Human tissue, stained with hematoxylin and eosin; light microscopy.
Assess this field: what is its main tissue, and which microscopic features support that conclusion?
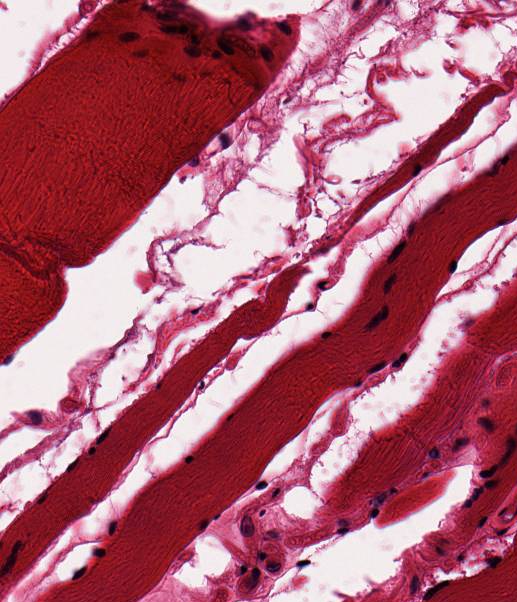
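The field chiefly shows skeletal muscle. On stain: the muscle fibres have dense, deeply red-staining cytoplasm.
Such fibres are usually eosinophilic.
On nuclei: dark, elongated and lying along the fibre edges.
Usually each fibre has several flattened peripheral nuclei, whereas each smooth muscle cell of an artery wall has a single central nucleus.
On texture: the broad fibre at upper left shows a fine lengthwise fibrillar texture. Between fibres: loose, wispy, pale pink connective tissue.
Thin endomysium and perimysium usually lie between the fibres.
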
